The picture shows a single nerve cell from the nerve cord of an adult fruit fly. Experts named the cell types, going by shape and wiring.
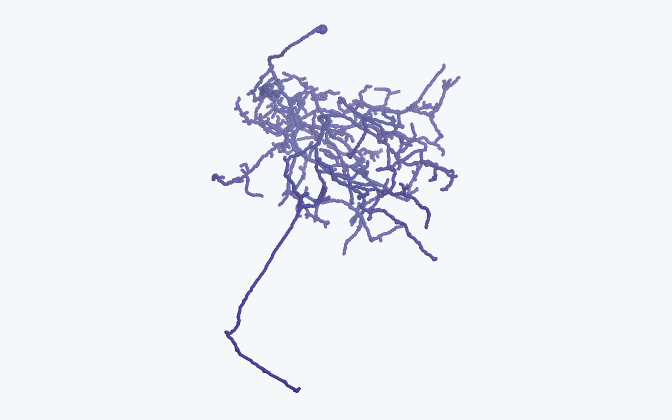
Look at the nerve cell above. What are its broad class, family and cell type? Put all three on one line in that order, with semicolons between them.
nerve-cord intrinsic neuron; hemilineage 17A; IN17A030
